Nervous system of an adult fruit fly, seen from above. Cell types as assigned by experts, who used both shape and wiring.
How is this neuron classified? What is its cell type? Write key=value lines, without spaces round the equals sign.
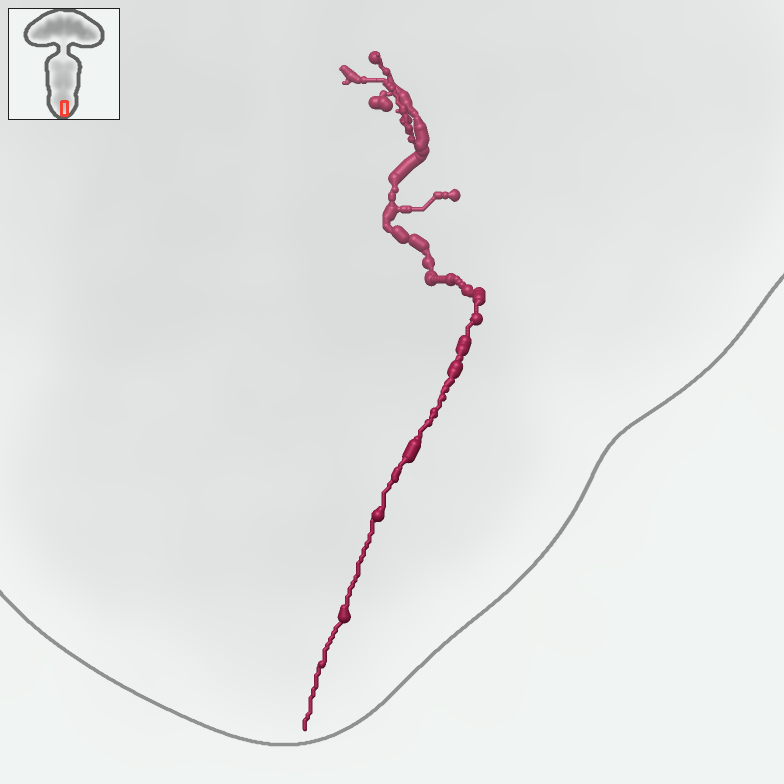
cell_type=SNxx03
